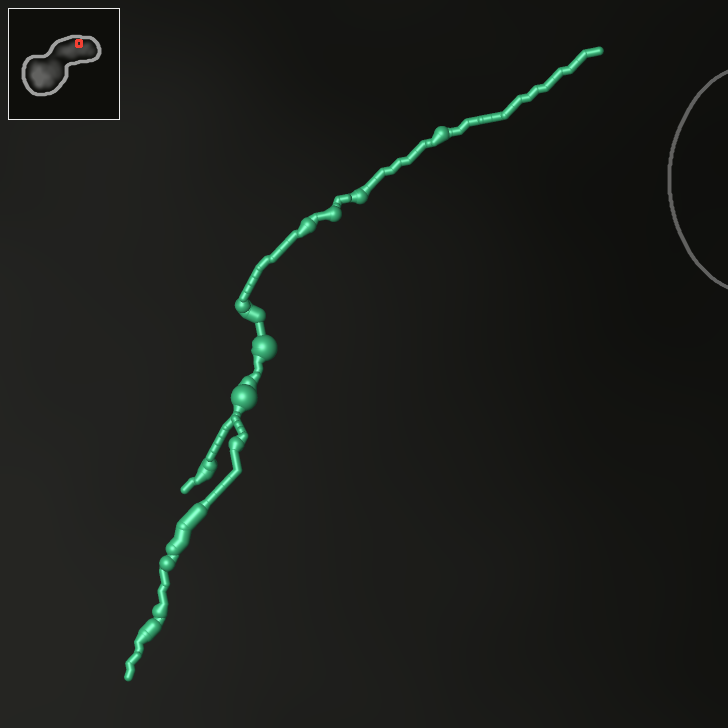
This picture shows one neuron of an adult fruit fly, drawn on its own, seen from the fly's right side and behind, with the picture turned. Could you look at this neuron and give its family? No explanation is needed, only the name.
class mechanosensory tactile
